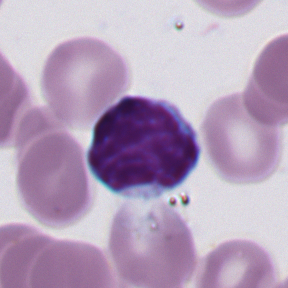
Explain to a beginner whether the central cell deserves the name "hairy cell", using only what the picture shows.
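A nucleus filling nearly the whole cell, with the cytoplasm reduced to a thin rim that shows most clearly along the lower edge, settles the question. The cell is a typical lymphocyte rather than a hairy cell.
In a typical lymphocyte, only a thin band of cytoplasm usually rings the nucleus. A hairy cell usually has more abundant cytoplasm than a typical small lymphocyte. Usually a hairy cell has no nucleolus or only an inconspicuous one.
The lack of visible nucleoli here therefore does not speak against a hairy cell. The chromatin is dark purple and coarsely clumped, the visible cytoplasm is very pale, and the outline is roughly round.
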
